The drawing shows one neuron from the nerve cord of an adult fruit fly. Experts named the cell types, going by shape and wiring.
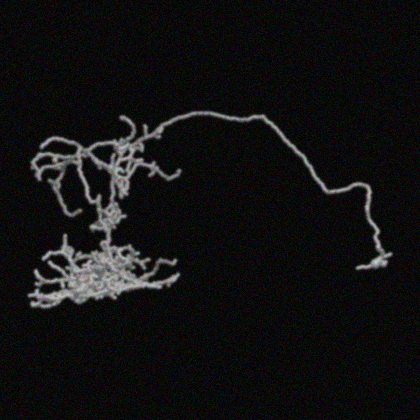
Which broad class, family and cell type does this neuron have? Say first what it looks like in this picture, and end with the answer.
Dozens of branch ends can be seen. As drawn here it is wider than it is tall. It is a nerve-cord intrinsic neuron. Its family is hemilineage 12B. Its cell type is IN12B036.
